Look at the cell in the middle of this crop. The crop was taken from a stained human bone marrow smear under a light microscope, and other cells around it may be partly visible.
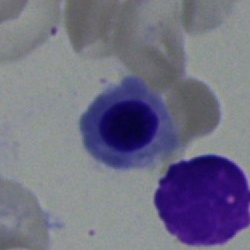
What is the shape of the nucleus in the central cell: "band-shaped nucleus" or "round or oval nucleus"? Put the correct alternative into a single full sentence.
The nucleus of this cell is one compact round or oval mass.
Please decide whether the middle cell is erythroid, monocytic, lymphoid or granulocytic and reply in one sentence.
The cell at the middle of the crop is designated as erythroid in lineage.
